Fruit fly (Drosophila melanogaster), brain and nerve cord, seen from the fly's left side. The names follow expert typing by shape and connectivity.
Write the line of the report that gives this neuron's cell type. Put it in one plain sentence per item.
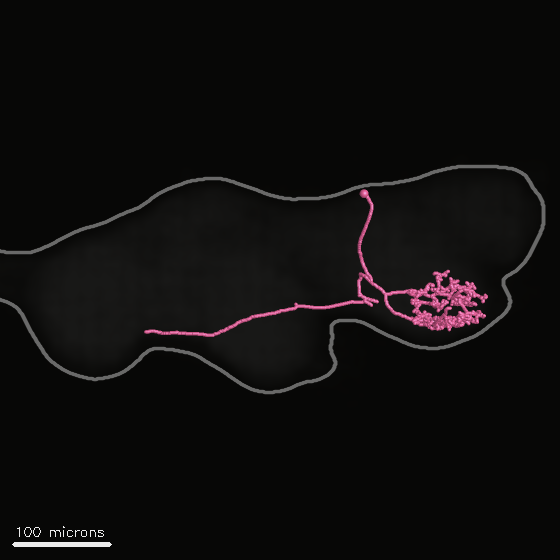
The cell type is IN23B046.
